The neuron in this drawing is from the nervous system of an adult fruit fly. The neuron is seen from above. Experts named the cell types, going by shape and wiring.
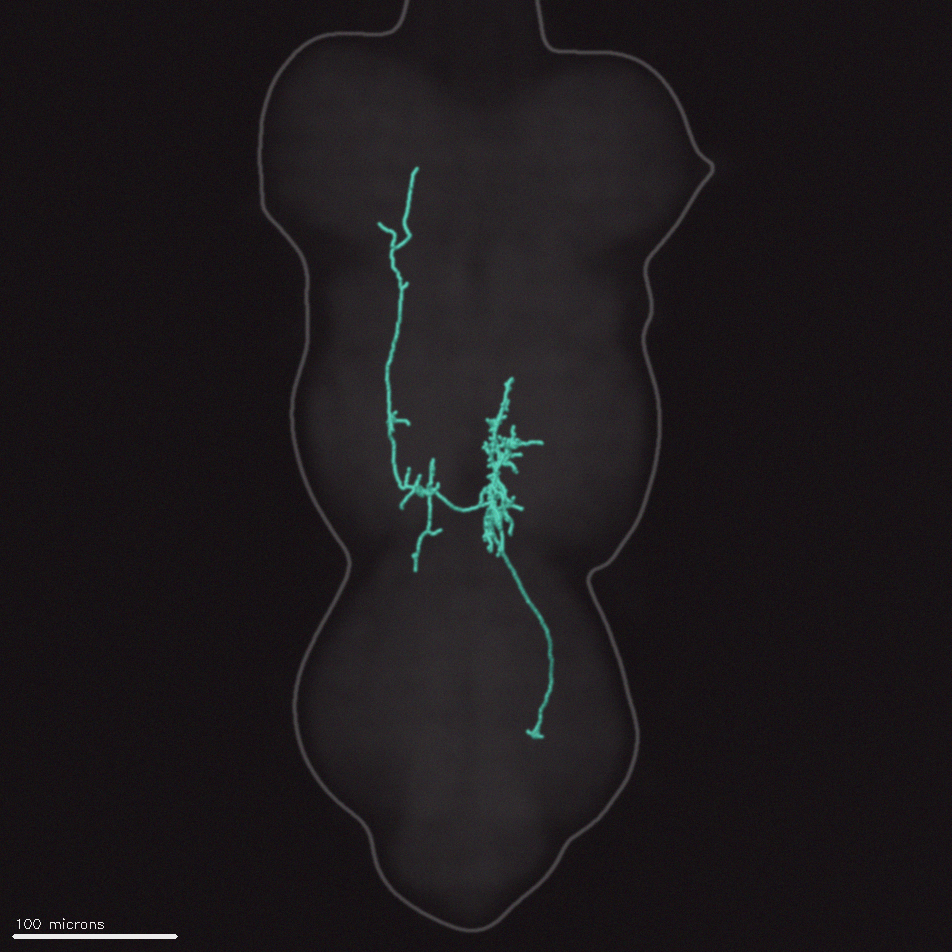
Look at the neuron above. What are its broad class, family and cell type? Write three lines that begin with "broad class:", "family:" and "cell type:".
broad class: ascending neuron
family: hemilineage 07B
cell type: AN07B076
